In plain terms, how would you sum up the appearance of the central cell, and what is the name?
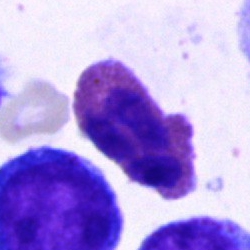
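The nucleus is an irregularly shaped dark mass filling most of the cell. Only a narrow rim of violet-pink cytoplasm shows, best at the upper left and lower right ends. That cytoplasm has a finely granular texture. At the lower right, the margin bulges out in a knobbly protrusion. It's an eosinophil.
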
